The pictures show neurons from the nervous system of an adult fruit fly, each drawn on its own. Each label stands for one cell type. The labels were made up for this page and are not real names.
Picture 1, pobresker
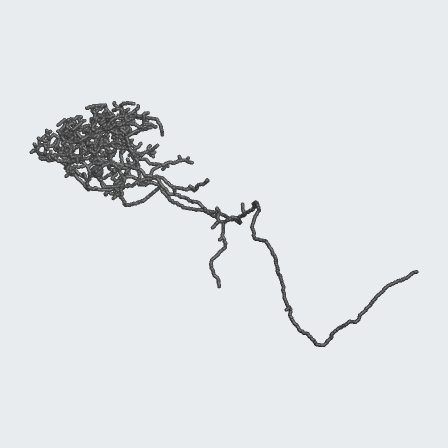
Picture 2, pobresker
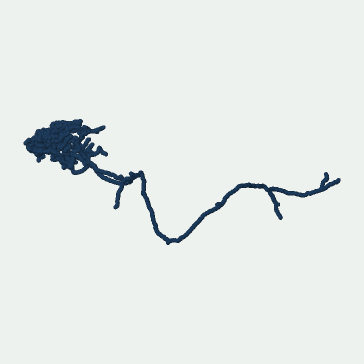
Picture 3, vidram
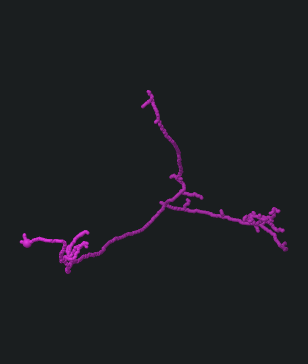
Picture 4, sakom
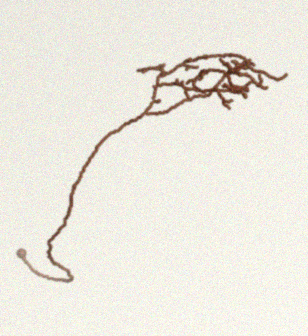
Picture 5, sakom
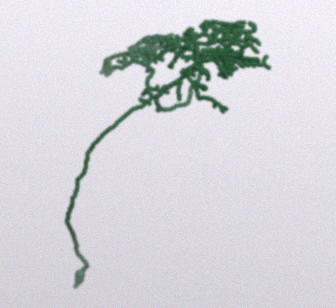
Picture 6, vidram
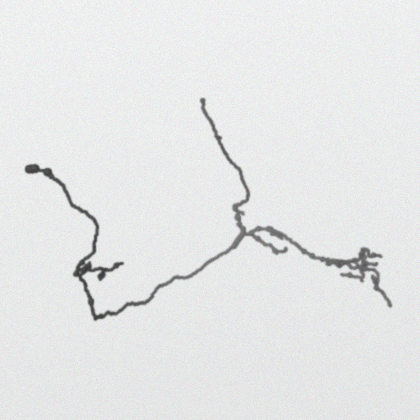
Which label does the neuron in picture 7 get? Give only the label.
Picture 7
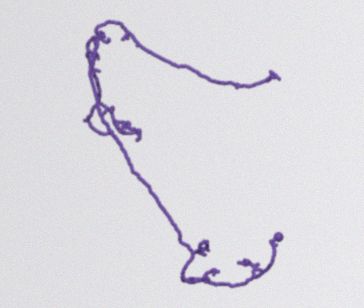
vidram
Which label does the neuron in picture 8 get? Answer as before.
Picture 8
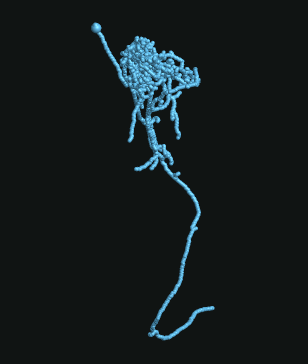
pobresker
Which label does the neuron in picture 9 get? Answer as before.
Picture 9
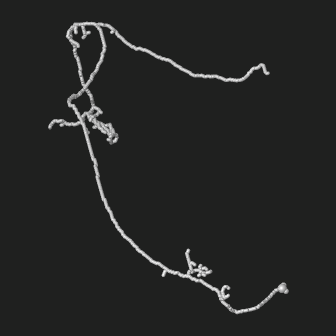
vidram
